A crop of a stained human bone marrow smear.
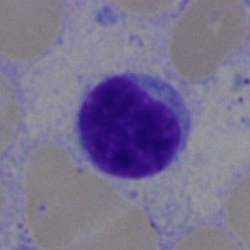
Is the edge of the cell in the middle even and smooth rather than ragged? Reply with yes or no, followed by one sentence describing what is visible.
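Yes. The cell has a round, smooth outline.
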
